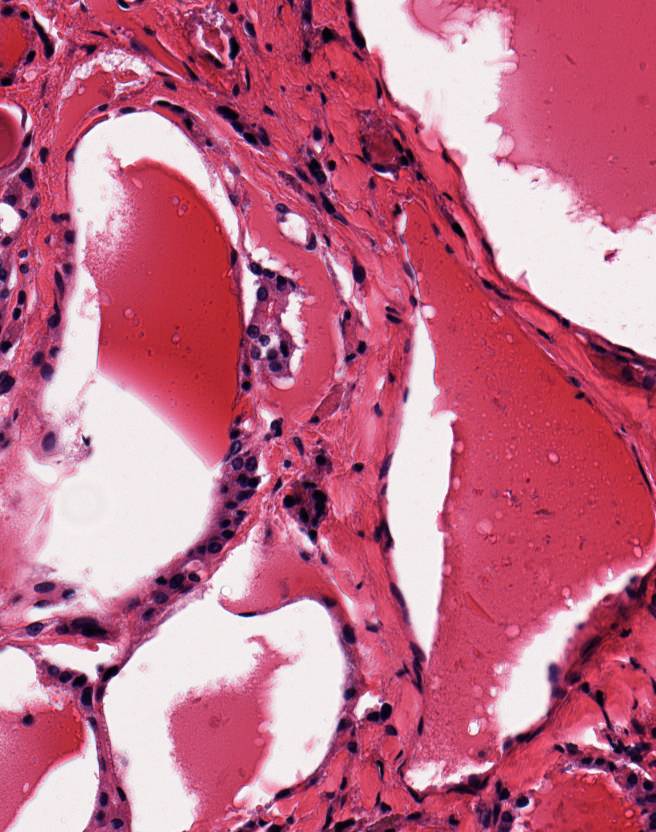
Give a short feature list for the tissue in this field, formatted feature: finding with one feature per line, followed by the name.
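Follicles: large, deep pink colloid, most of the field
Lining: single layer, flattened cells, dark elongated nuclei
Cluster: round dark nuclei, left of central stroma, a little below middle
Colloid, right follicle: many small round clear vacuoles
Name: thyroid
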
